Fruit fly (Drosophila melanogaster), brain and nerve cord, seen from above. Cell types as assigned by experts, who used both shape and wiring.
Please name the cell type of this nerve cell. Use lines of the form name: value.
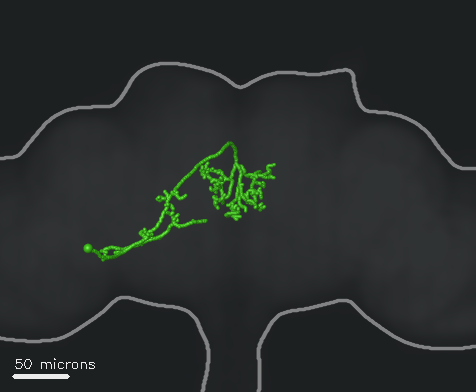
cell type: FB2J_a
